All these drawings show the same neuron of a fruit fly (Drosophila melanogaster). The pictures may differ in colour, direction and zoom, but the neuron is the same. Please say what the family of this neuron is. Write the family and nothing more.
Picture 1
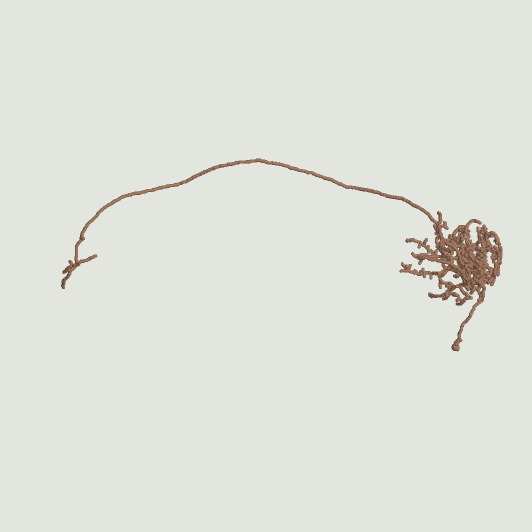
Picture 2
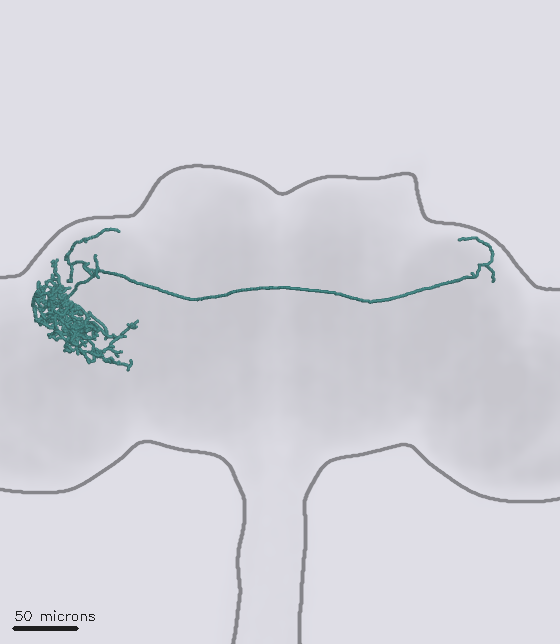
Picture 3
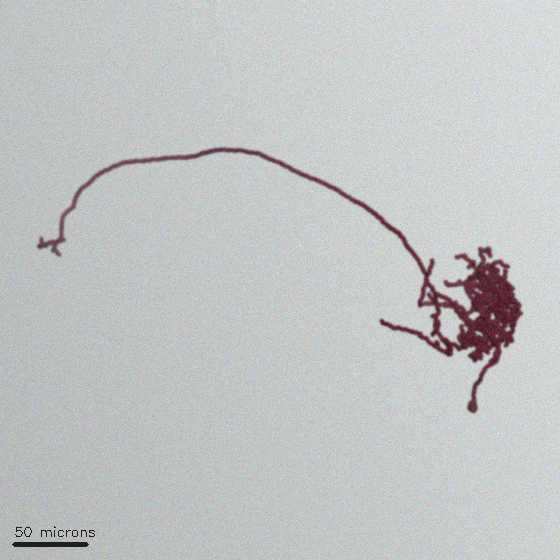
hemilineage VLPl&p1_lateral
